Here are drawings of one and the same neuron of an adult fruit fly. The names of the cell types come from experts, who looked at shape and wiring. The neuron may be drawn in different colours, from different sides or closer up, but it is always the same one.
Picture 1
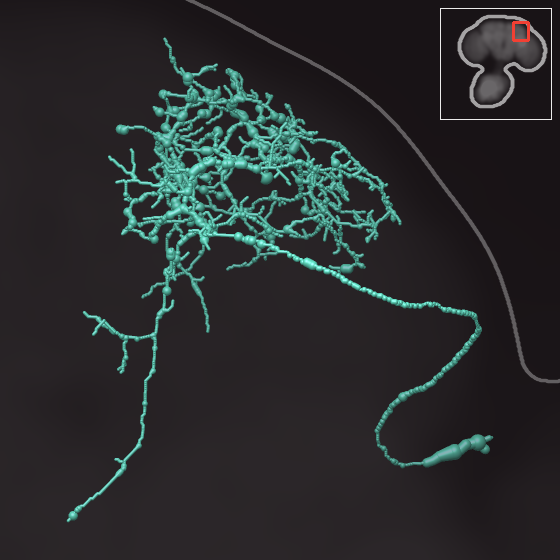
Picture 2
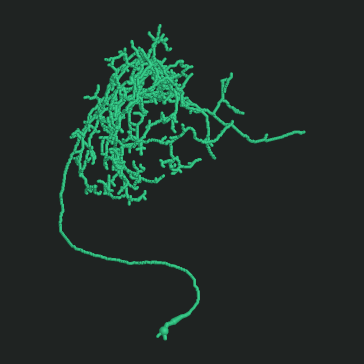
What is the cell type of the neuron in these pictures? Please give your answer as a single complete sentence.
Among cell types, the one for this neuron is SLP077.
